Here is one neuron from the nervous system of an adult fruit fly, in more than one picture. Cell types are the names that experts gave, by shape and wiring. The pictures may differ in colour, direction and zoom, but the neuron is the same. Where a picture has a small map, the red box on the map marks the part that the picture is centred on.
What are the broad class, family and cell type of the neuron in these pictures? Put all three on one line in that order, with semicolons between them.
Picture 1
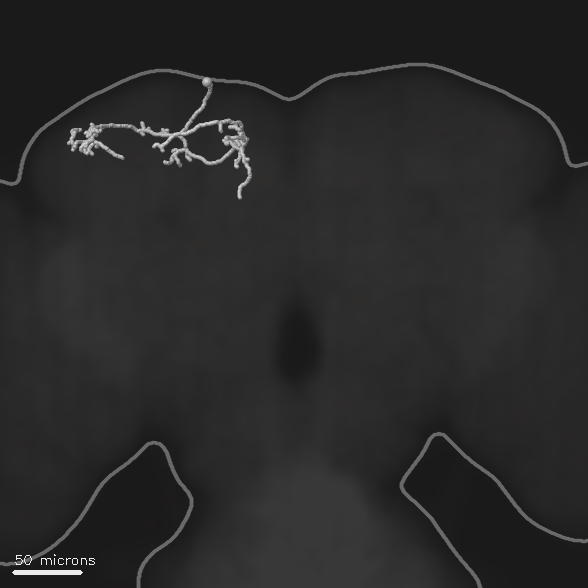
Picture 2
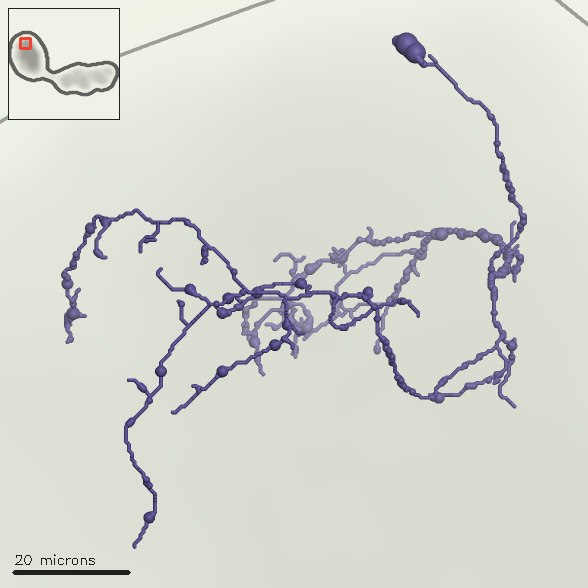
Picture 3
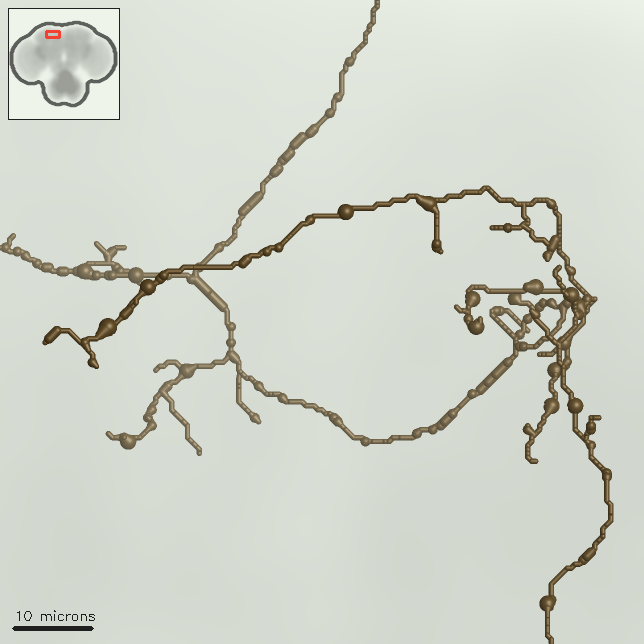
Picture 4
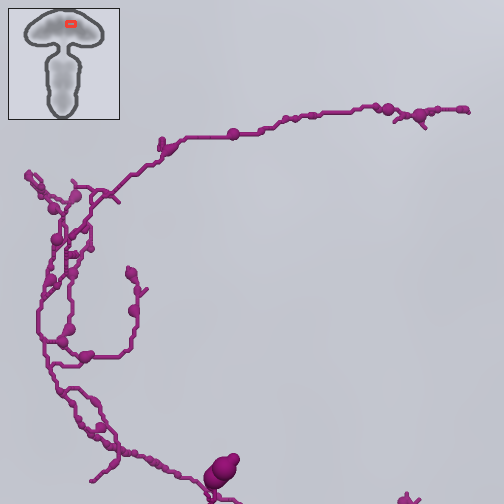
central-brain intrinsic neuron; hemilineage SMPpd1; CB1627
